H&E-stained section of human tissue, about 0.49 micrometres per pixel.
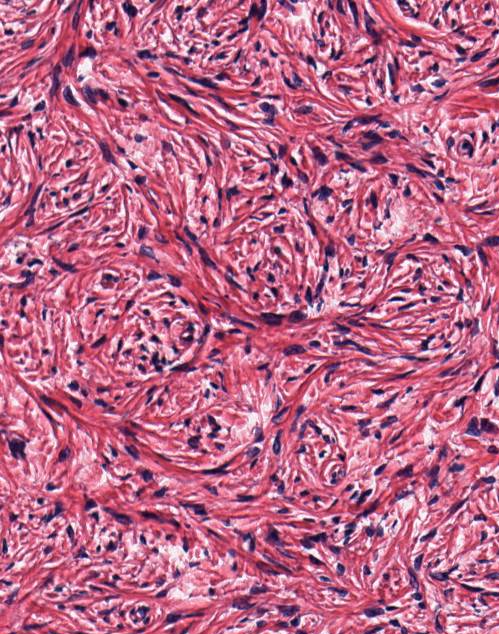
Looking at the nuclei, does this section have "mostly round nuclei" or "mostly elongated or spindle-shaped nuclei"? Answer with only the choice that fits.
Mostly elongated or spindle-shaped nuclei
